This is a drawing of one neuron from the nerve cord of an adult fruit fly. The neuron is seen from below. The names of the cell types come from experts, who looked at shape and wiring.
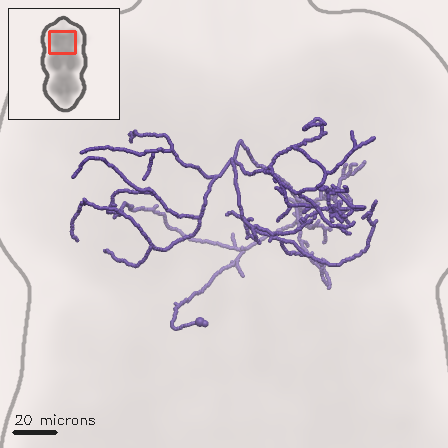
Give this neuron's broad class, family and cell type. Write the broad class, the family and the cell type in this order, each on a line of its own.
nerve-cord intrinsic neuron
hemilineage 12B
IN12B029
